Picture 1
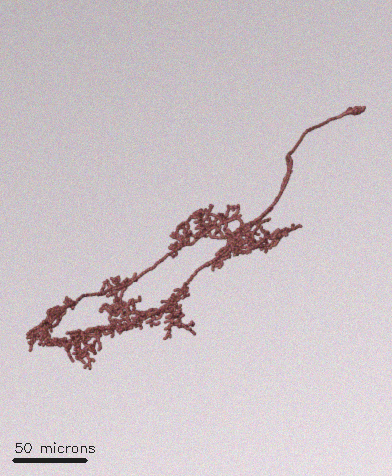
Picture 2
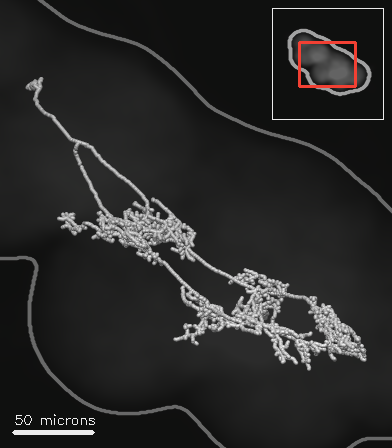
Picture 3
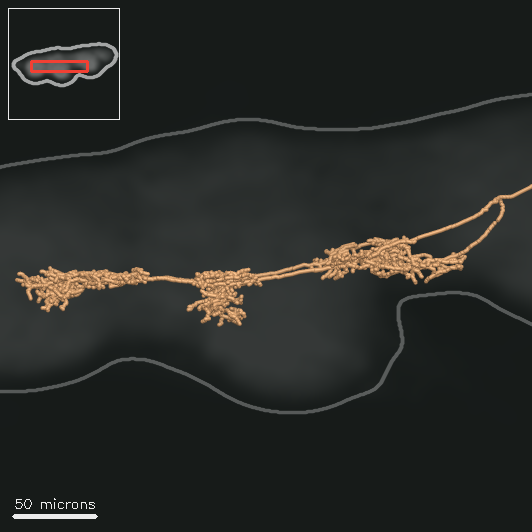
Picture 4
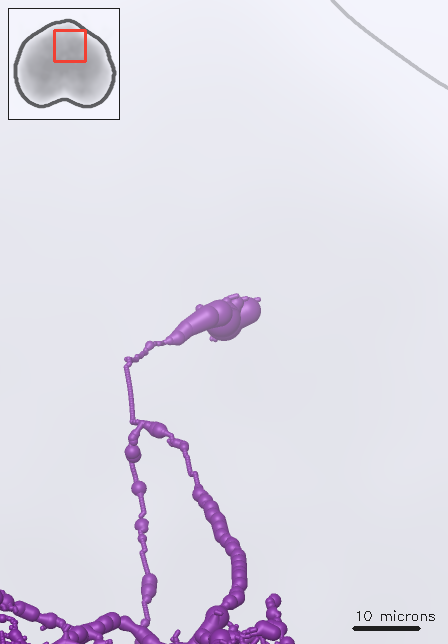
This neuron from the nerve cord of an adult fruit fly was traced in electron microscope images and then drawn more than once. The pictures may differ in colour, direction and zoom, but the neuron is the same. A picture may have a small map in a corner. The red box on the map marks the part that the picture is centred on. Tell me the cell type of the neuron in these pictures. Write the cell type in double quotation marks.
"IN00A005"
